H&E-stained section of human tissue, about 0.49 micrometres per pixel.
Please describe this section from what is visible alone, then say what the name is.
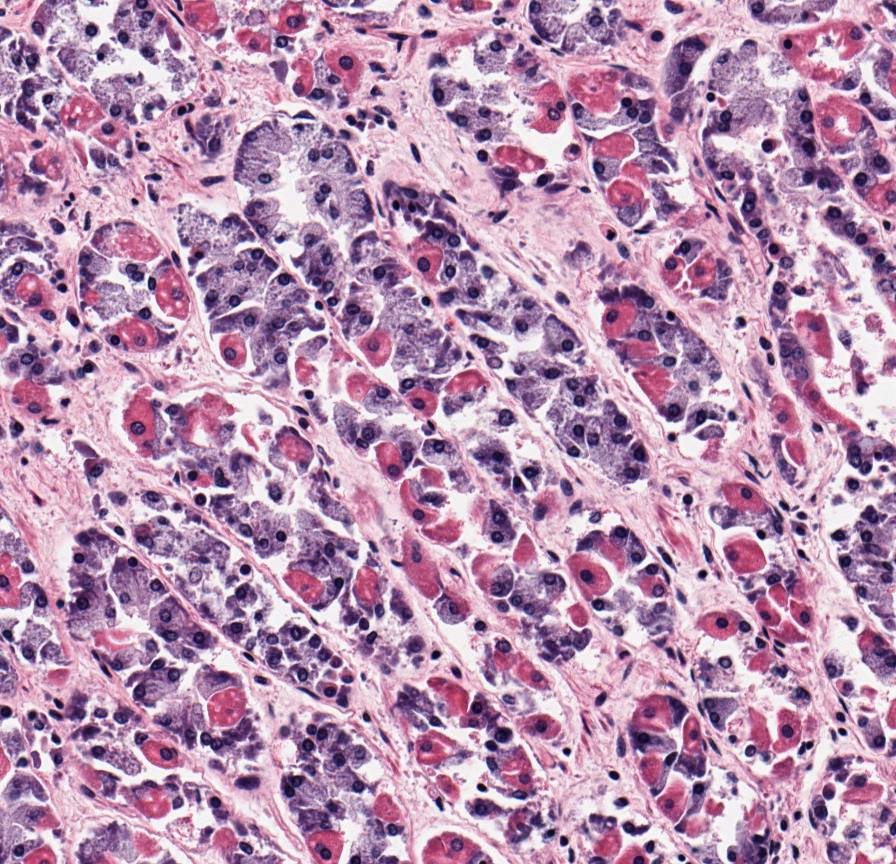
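Along the glands you've got parietal cells scattered throughout, each with bright pink cytoplasm and one round central nucleus, though cells with purple-grey granular cytoplasm outnumber these pink ones. Gland cell nuclei are small, round and darkly stained. Thin strands of pink fibrous stroma with small dark nuclei separate the glands. That's stomach.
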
